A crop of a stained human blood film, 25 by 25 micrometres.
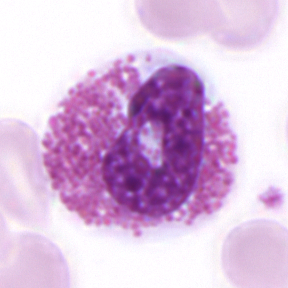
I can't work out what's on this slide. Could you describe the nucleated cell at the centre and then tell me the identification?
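In this cell the cytoplasm is packed with coarse, round, reddish-pink granules, all of much the same size. The nucleus lies towards the right, so the granular area on the left is wider. Its chromatin is dark purple and coarsely clumped. The cell is an eosinophil.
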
